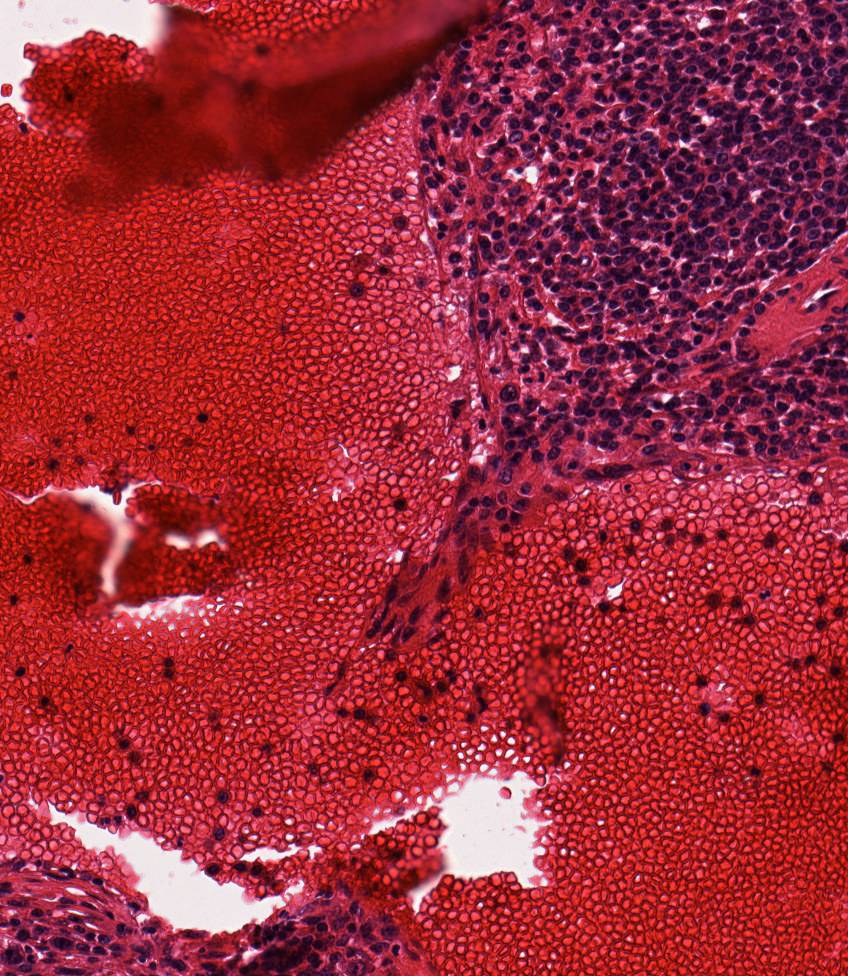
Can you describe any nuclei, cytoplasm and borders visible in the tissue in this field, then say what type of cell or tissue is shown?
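First, tightly packed red blood cells, stained bright red, fill most of the field. Second, the upper right holds a dense sheet of small cells with round, dark purple nuclei and scant cytoplasm. Third, single cells with dark nuclei lie scattered among the red blood cells. The tissue in this field is spleen.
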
